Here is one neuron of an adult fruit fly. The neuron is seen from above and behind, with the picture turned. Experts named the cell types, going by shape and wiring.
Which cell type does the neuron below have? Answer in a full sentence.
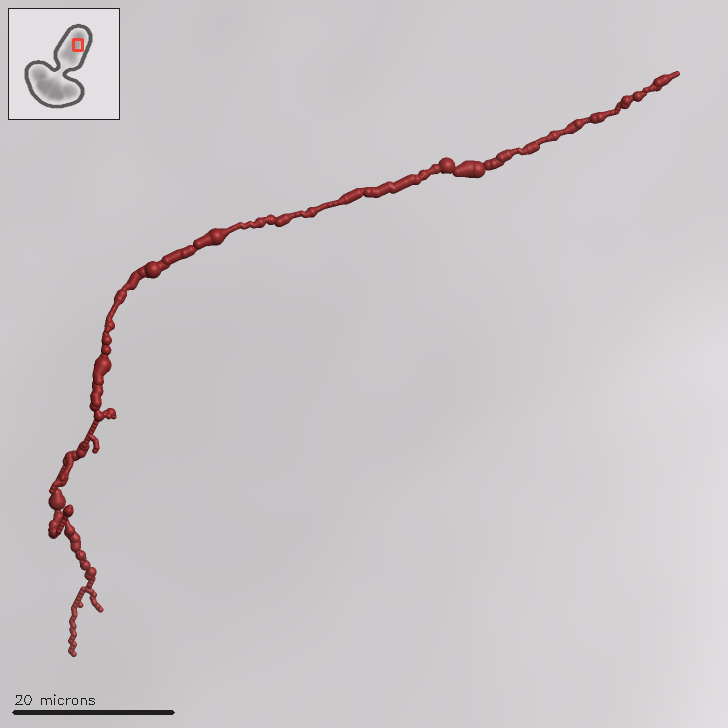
The cell type is SNta19.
